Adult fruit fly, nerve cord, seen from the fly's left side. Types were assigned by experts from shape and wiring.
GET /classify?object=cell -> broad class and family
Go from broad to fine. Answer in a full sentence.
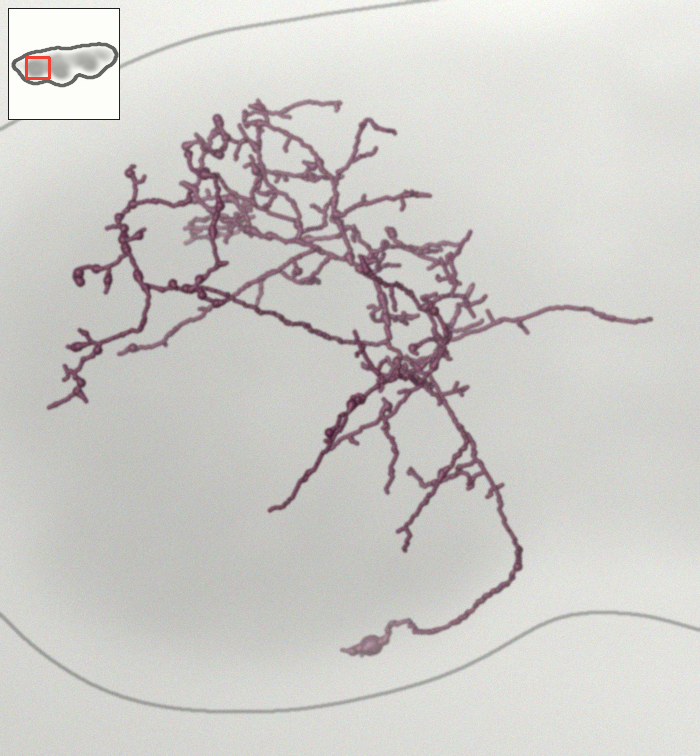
A nerve-cord intrinsic neuron of hemilineage 04B.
